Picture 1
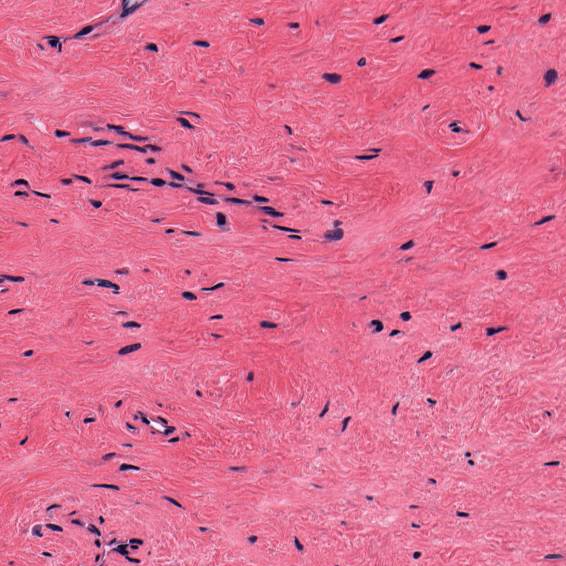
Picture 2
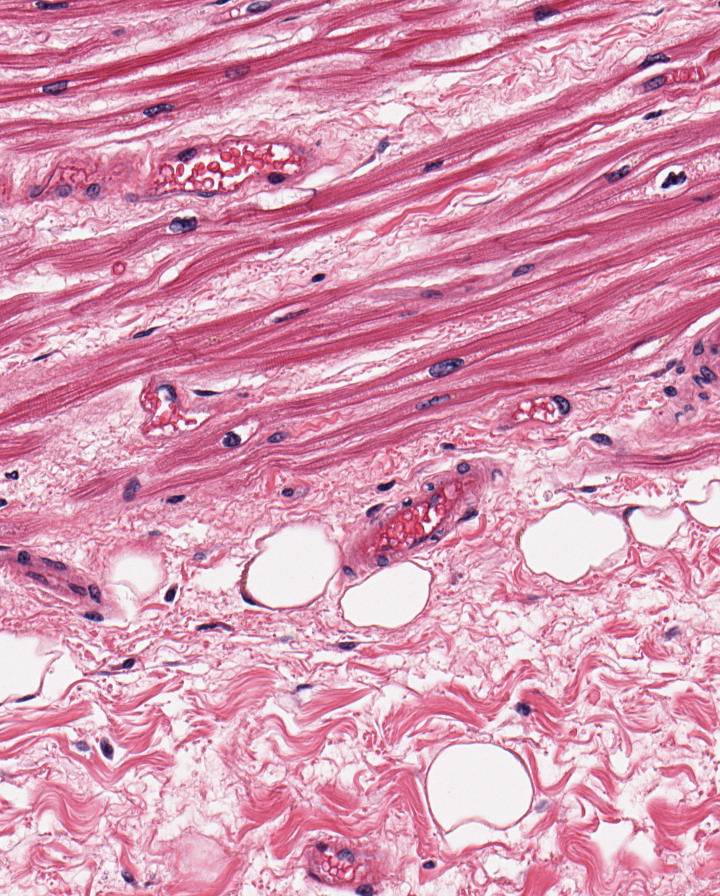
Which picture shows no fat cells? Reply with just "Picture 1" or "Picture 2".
Picture 1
